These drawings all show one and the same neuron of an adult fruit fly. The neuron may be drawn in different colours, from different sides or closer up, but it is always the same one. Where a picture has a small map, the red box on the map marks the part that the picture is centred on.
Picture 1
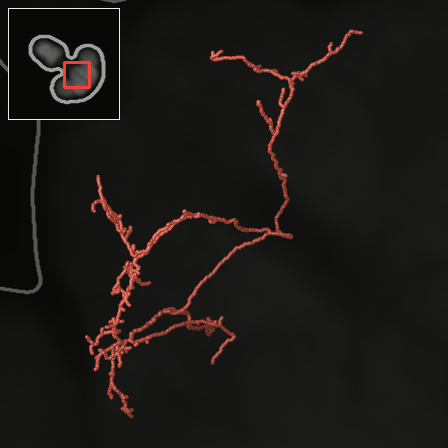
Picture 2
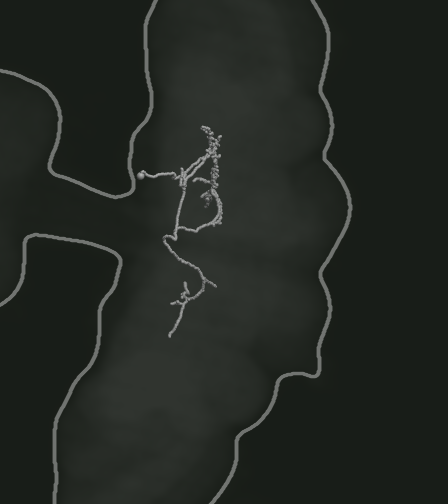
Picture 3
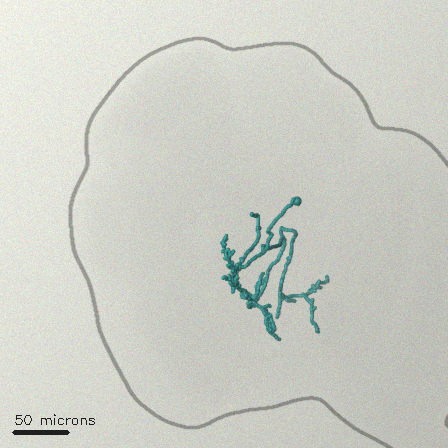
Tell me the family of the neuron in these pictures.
hemilineage DM6_ventral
